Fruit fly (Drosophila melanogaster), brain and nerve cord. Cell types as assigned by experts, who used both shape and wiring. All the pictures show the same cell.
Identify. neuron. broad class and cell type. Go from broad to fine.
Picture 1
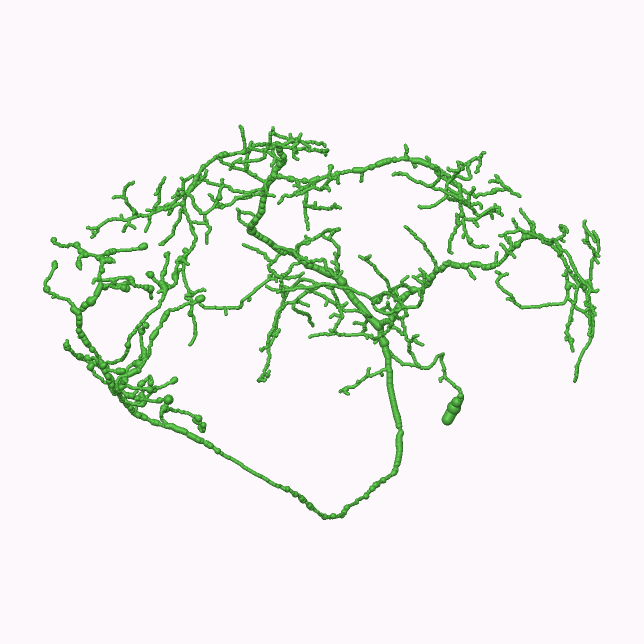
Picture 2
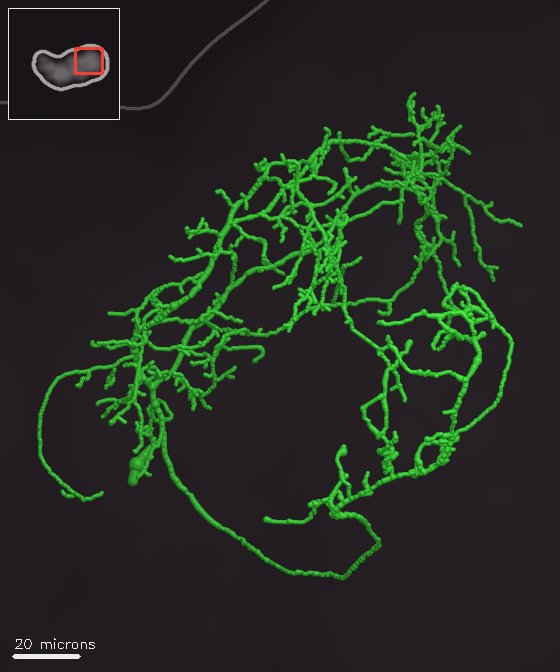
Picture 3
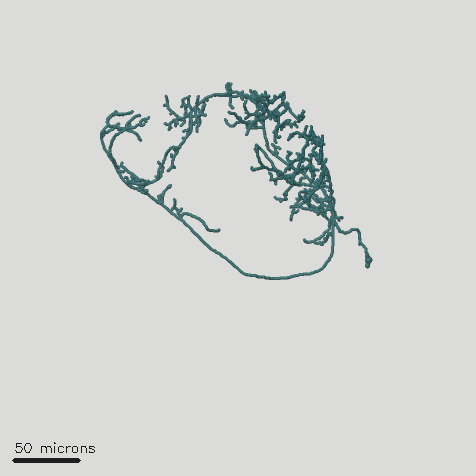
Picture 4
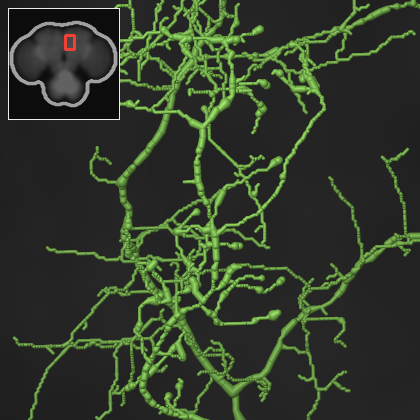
central-brain intrinsic neuron; CRE108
